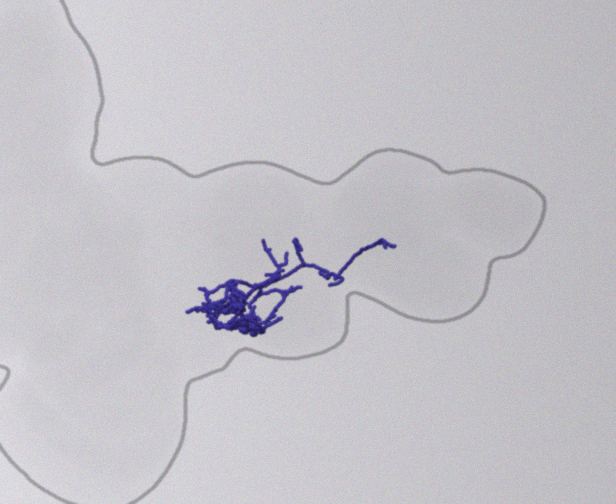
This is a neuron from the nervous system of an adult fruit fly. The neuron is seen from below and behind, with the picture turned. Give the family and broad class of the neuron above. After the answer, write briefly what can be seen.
The family is hemilineage 17A. Its broad class is nerve-cord intrinsic neuron. As drawn here it is wider than it is tall.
